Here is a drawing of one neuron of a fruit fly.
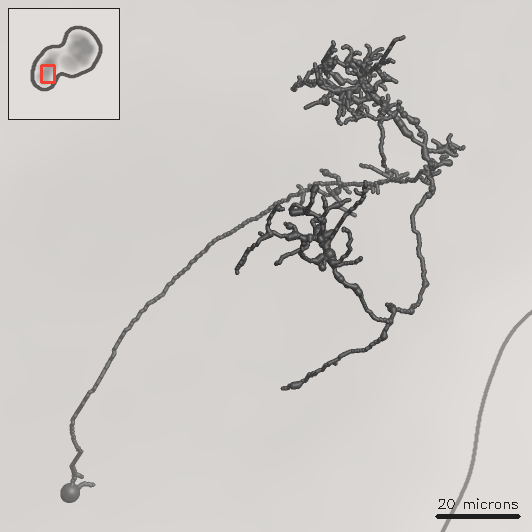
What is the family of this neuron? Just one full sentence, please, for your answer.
The neuron is sorted into family hemilineage 06A.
